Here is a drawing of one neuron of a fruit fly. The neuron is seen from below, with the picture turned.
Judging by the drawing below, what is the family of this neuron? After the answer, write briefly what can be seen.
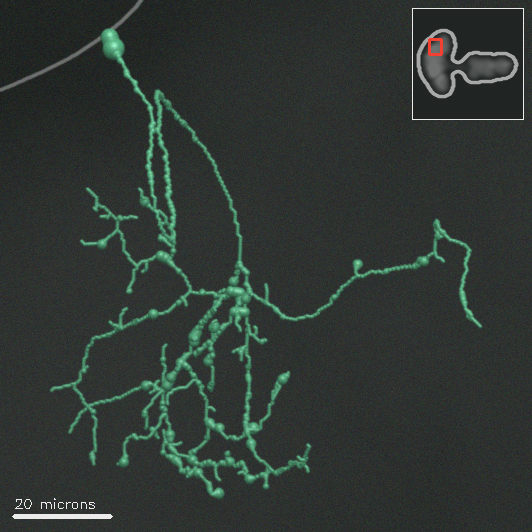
The family is hemilineage SLPav2. This is a central-brain intrinsic neuron. It is in the brain and does not reach the nerve cord. The cell body can be seen at the upper left of the picture. Dozens of branch ends can be seen.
